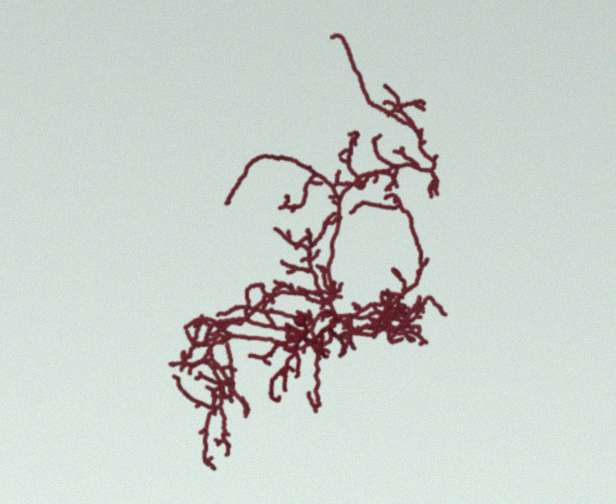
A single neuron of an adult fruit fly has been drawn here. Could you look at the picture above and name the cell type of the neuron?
VES203m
